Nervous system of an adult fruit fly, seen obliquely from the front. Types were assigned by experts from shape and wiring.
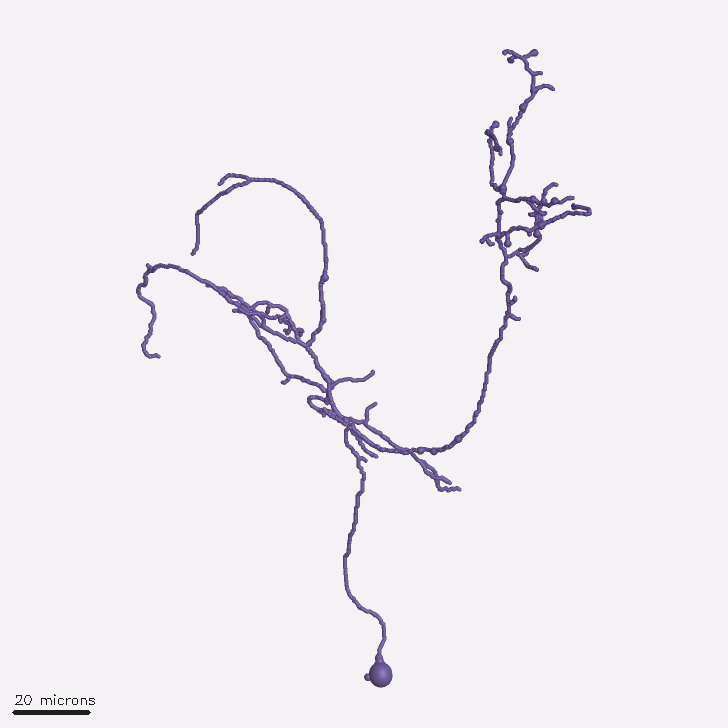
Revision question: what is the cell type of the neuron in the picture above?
GNG413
